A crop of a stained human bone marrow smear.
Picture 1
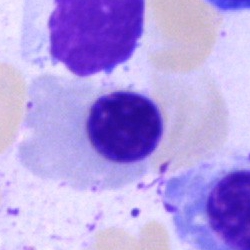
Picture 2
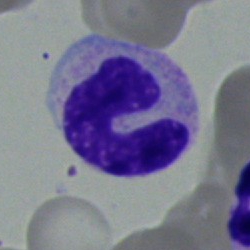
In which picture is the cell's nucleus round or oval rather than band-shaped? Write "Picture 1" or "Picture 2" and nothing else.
Picture 1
